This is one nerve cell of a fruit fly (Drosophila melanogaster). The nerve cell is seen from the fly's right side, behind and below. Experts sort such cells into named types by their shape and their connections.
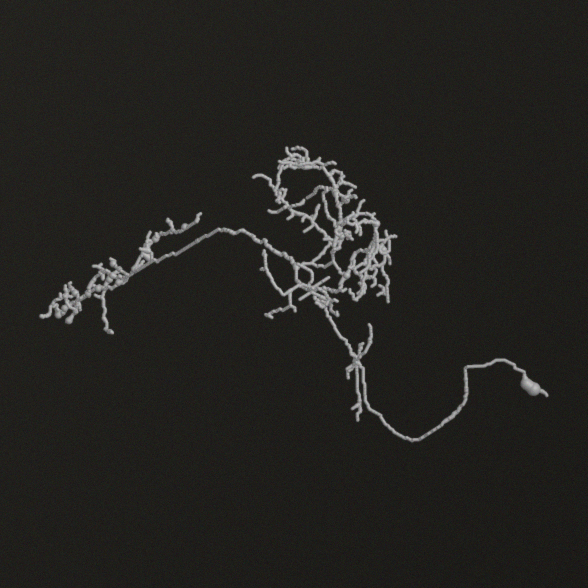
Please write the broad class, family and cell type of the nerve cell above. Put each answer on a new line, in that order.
central-brain intrinsic neuron
hemilineage SLPal5
CB1359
